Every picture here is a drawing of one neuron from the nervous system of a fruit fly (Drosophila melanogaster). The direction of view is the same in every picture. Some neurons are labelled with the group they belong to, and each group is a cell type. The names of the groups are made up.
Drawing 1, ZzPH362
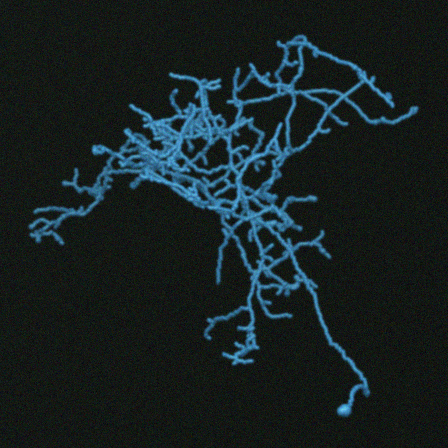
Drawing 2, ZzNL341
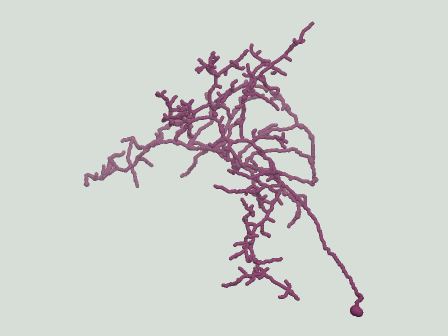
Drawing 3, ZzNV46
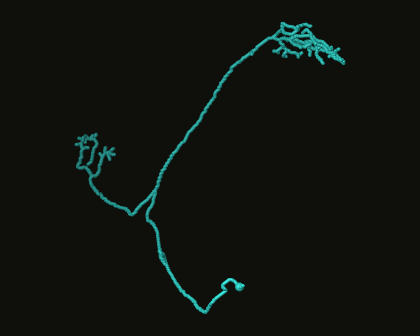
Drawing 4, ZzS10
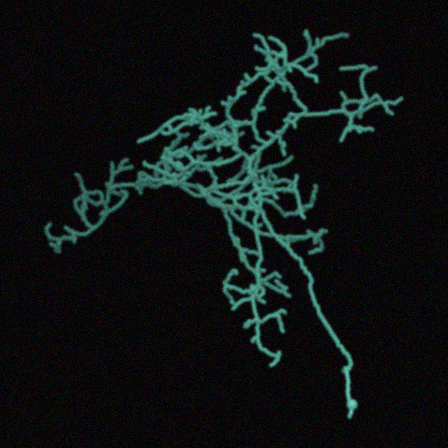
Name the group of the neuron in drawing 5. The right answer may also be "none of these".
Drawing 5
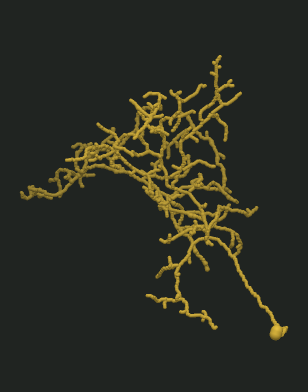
ZzNL341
